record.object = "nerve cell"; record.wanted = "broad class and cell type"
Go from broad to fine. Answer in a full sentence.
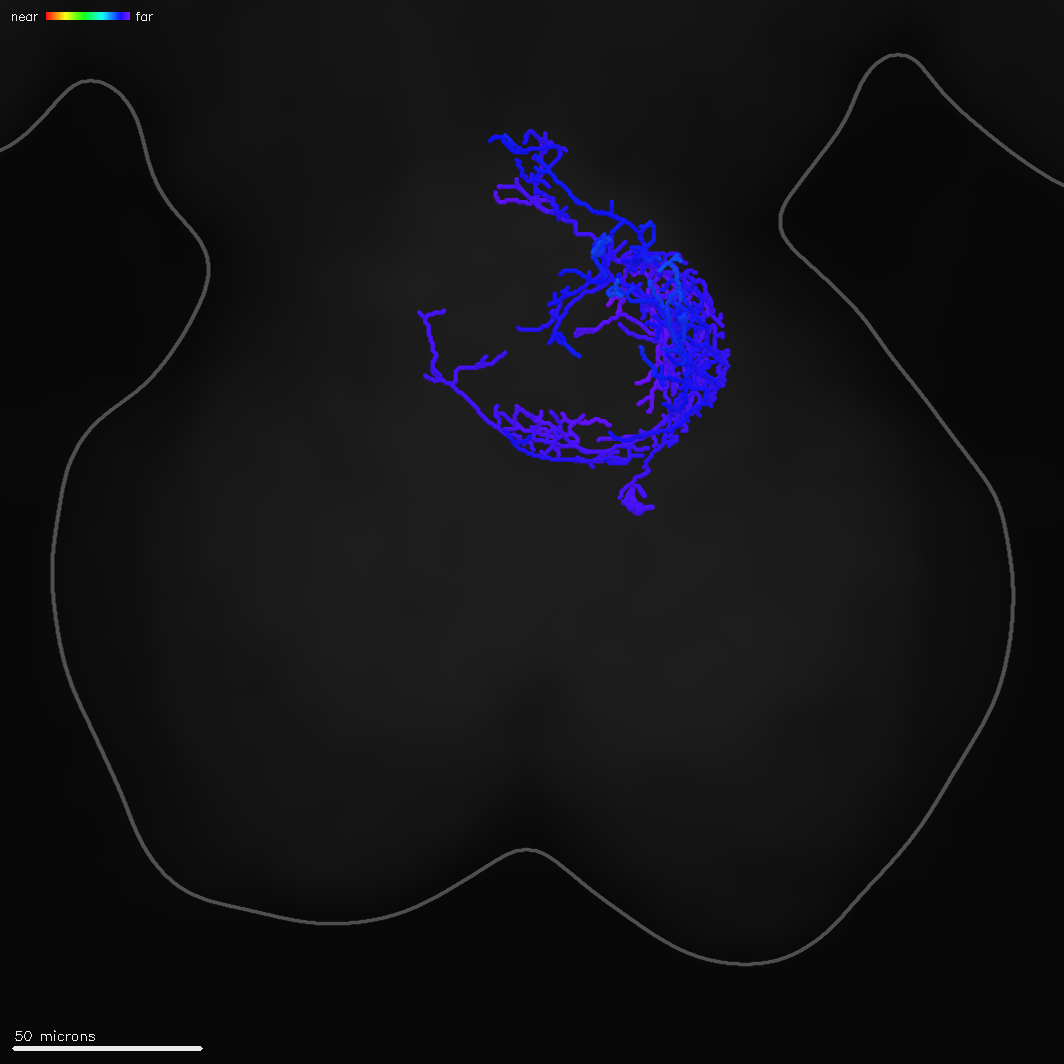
A nerve-cord intrinsic neuron, type INXXX275.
